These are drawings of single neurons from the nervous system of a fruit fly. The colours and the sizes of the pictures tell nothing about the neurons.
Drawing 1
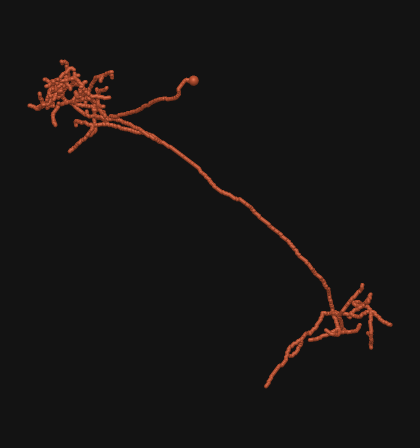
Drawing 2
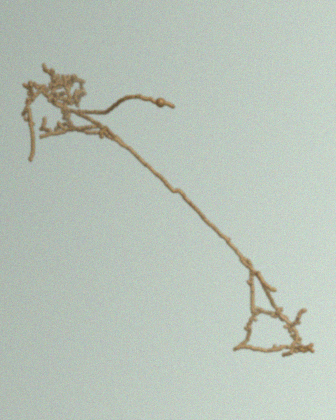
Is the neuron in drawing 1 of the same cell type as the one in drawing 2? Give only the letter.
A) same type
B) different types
B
